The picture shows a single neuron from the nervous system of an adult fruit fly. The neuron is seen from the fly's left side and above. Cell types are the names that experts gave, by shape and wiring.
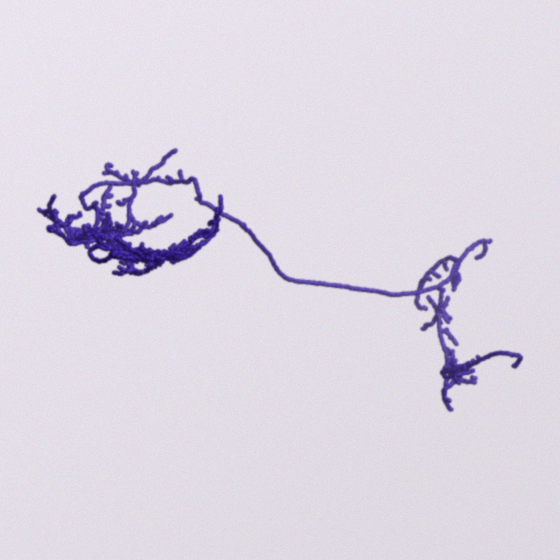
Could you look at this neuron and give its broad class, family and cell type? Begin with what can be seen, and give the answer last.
Dozens of branch ends can be seen. As drawn here it is wider than it is tall. Its broad class is descending neuron. The family is DNge. It is of cell type DNge022.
